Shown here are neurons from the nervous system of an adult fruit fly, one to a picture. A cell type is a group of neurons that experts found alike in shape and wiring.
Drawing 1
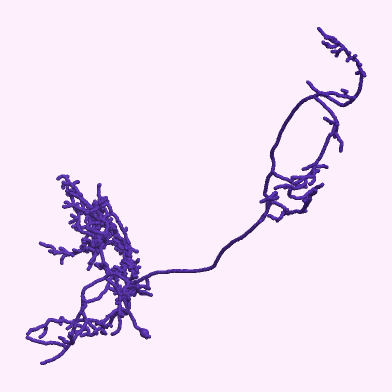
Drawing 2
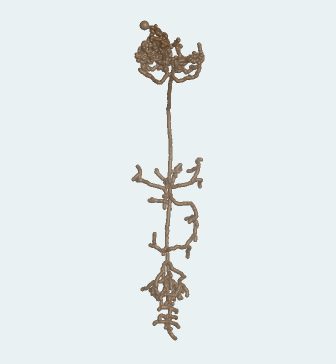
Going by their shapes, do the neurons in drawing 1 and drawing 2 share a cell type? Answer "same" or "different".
different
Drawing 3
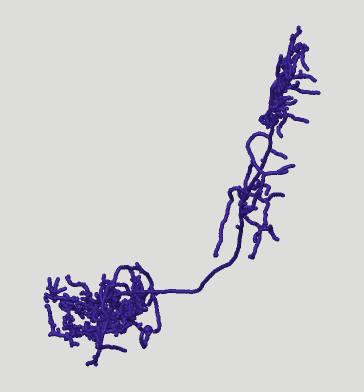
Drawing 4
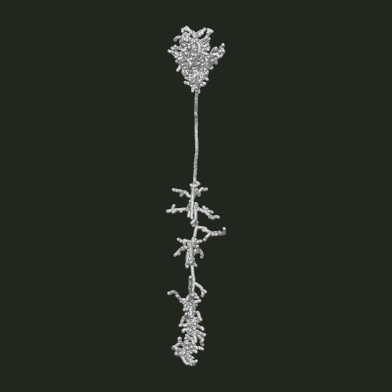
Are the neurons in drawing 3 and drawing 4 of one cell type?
different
